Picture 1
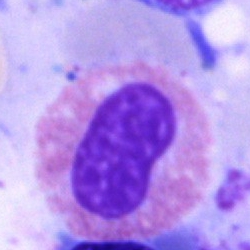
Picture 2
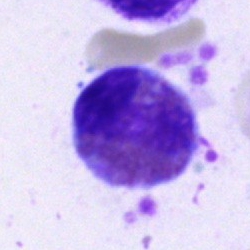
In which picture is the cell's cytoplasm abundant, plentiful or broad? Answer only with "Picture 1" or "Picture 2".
Picture 1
